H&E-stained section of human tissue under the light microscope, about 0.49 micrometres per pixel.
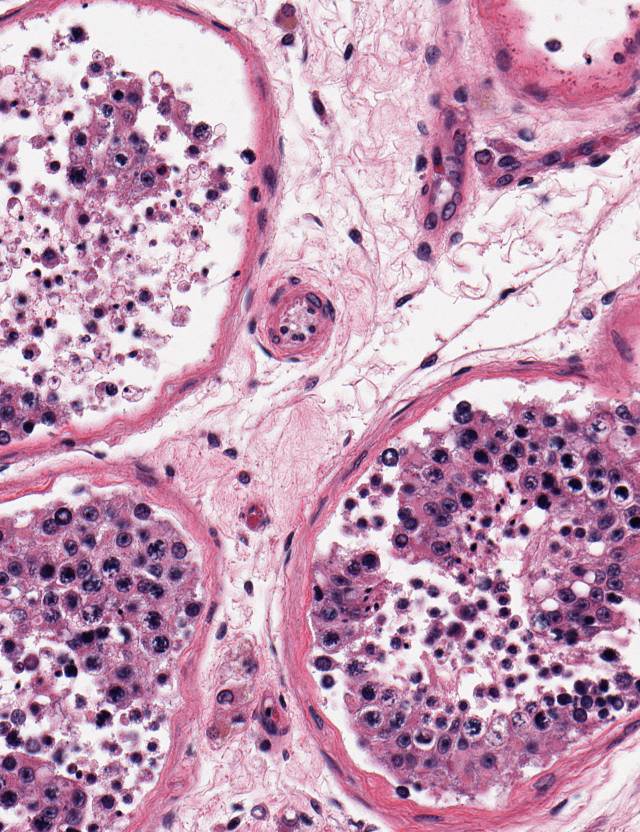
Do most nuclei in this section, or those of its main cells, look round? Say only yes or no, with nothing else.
Yes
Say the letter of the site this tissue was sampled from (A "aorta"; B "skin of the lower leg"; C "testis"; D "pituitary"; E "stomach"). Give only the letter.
C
